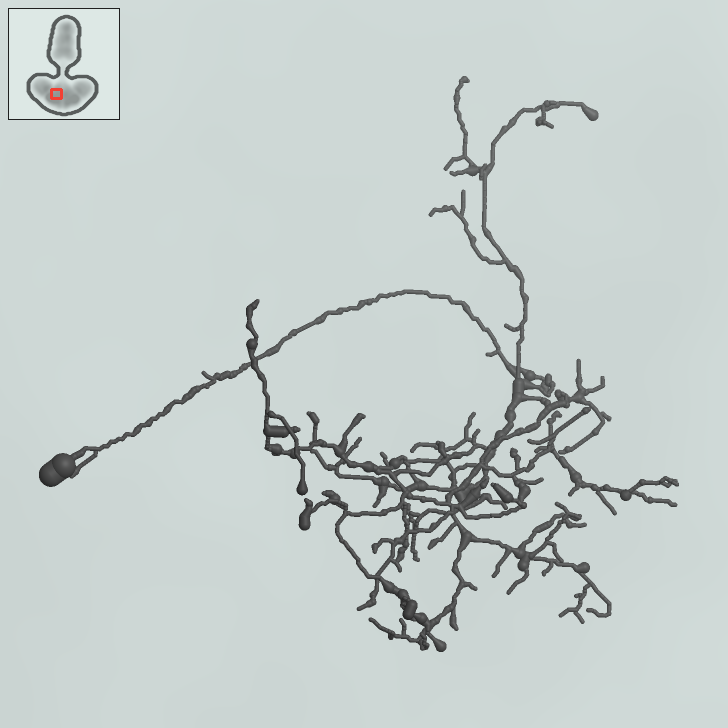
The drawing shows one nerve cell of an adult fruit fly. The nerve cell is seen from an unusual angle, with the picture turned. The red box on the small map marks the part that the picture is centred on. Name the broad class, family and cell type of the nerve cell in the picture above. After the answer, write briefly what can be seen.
It is a central-brain intrinsic neuron. Its family is hemilineage MD_SA1. The cell type is GNG363. It lies in the brain. The picture shows dozens of branch ends.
